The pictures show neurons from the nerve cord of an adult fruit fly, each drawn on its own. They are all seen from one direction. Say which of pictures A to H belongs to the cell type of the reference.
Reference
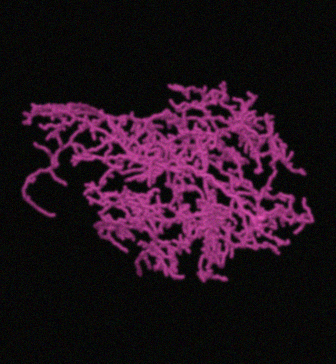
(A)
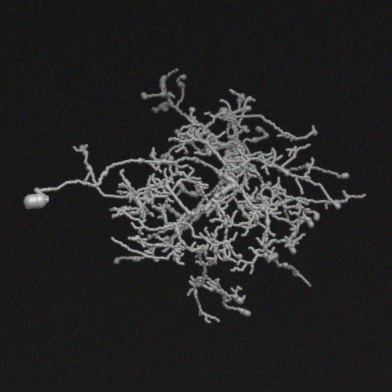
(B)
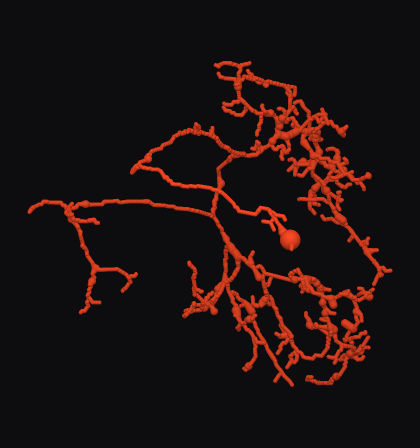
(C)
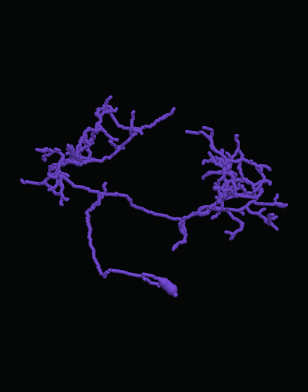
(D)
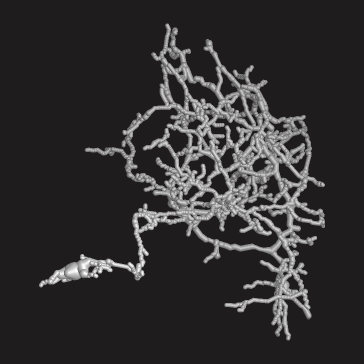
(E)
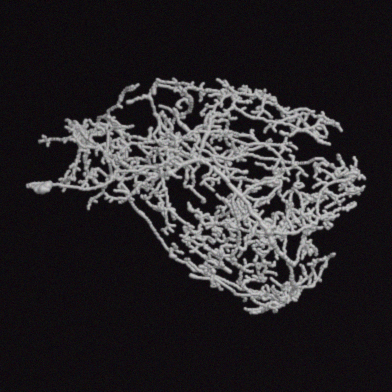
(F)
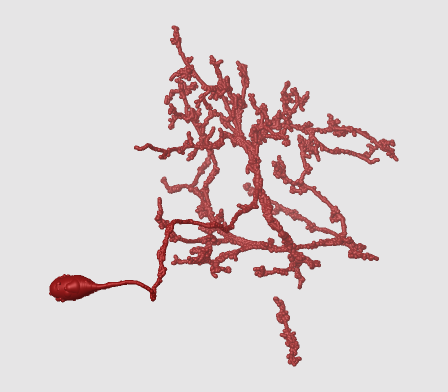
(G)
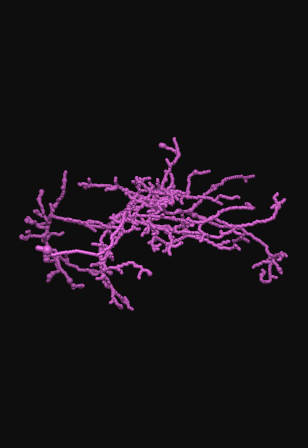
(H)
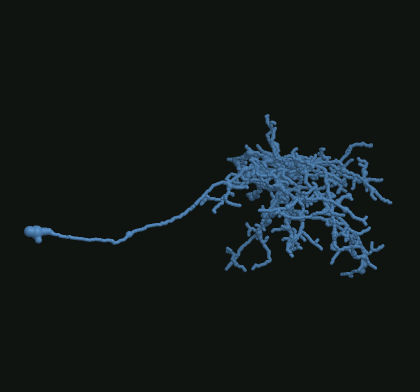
E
